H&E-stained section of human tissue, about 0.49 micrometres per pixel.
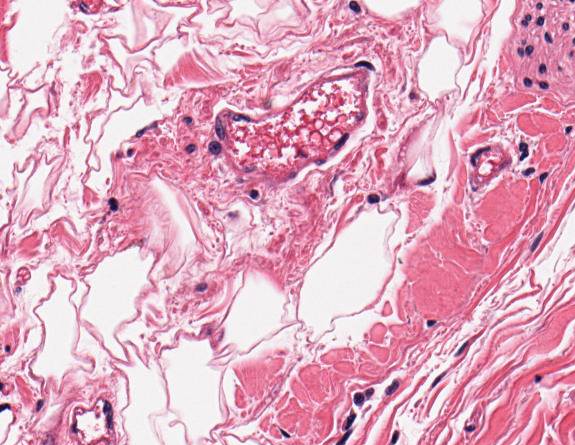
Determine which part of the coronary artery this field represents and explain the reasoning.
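This is the tunica adventitia. Decisive is the thin-walled vessel at upper centre, its lumen filled with red blood cells and its wall lined by flattened, dark endothelial nuclei.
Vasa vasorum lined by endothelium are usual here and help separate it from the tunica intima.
Loose, wispy pink connective tissue lies to the left and above, denser pink fibres to the right and lower right.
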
